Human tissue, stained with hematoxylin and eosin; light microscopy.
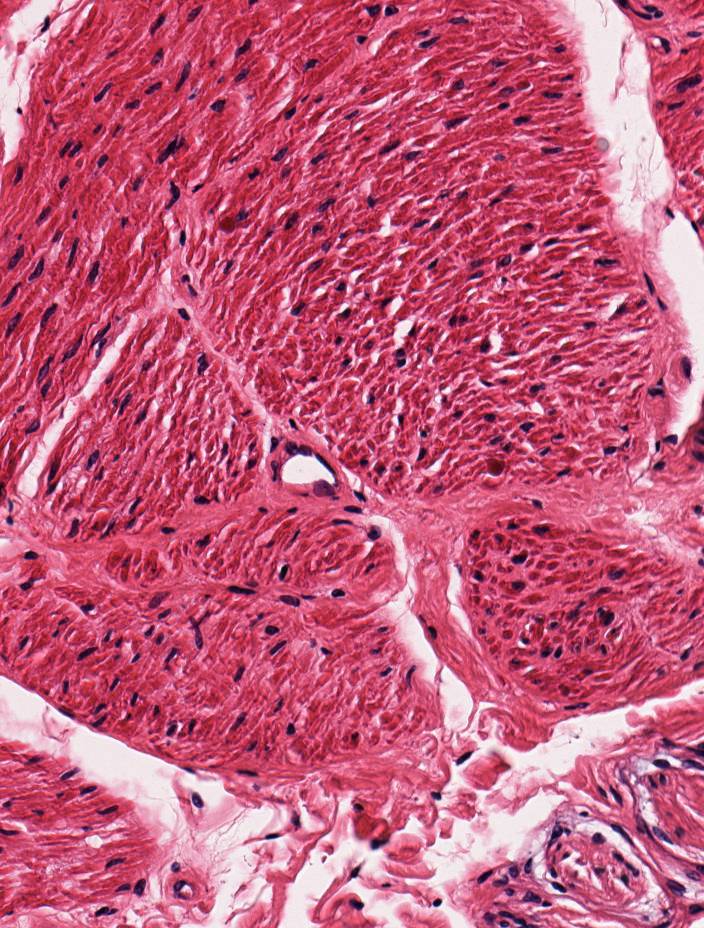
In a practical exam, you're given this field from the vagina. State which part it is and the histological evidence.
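Smooth muscle makes up this field. Its bundles are cut in different planes and parted by thin connective tissue septa.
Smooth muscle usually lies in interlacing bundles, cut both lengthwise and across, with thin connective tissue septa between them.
In the upper left the cells are cut lengthwise and run obliquely in parallel, with elongated, dark-staining nuclei. The bundle at the right middle is cut mostly across and shows small oval nuclear profiles.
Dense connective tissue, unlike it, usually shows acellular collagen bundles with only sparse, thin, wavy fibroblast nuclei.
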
